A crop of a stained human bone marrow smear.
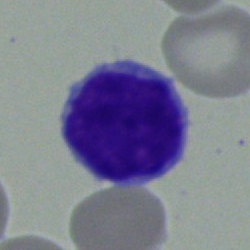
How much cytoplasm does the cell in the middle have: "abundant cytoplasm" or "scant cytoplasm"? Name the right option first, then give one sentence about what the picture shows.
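Scant cytoplasm. The nucleus fills almost the whole cell, leaving only a very thin rim of bluish cytoplasm.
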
